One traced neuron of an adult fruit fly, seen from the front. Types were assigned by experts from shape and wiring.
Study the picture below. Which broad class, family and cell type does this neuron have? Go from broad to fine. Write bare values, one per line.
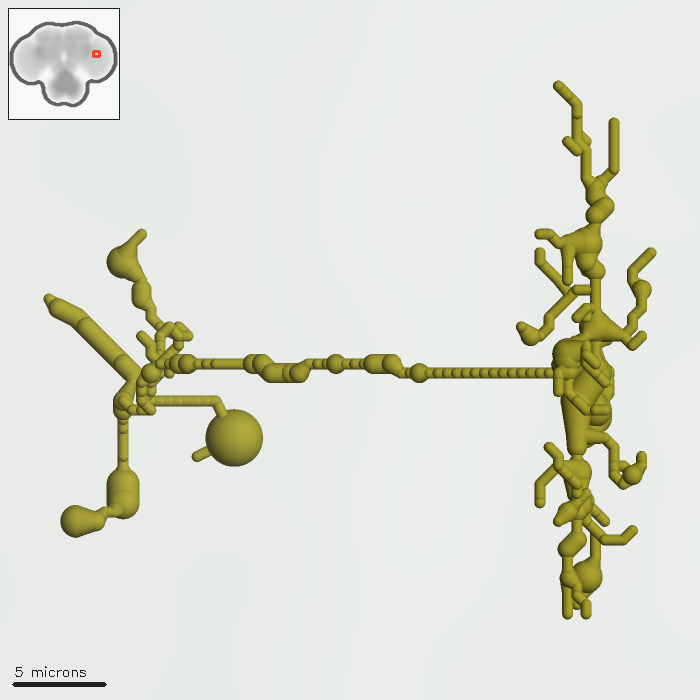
optic-lobe intrinsic neuron
T
T4d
